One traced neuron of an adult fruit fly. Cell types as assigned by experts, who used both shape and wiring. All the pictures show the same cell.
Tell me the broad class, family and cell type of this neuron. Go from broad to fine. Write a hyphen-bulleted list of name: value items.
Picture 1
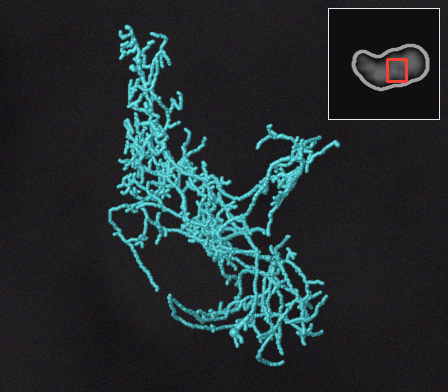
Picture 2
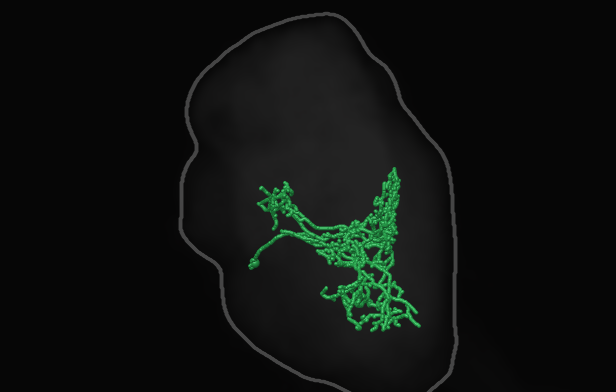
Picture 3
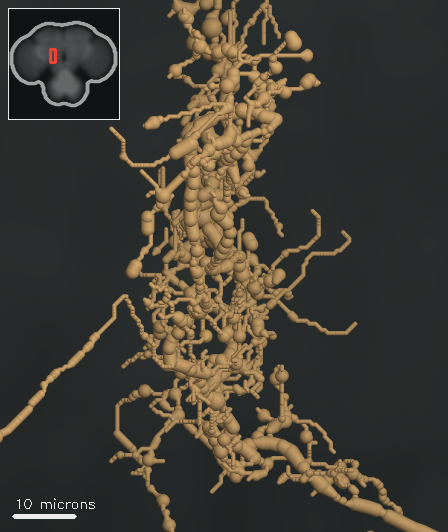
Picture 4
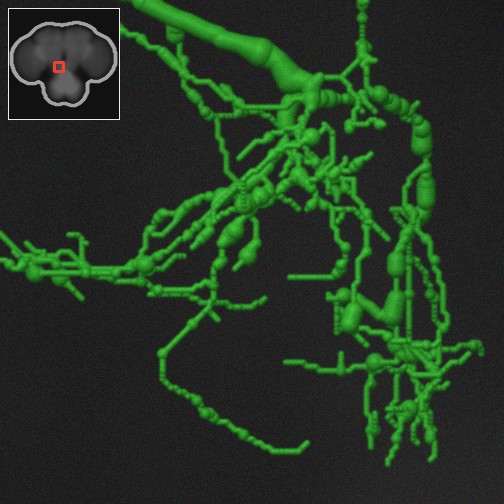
- broad class: central-brain intrinsic neuron
- family: hemilineage WEDa2
- cell type: PS048_a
